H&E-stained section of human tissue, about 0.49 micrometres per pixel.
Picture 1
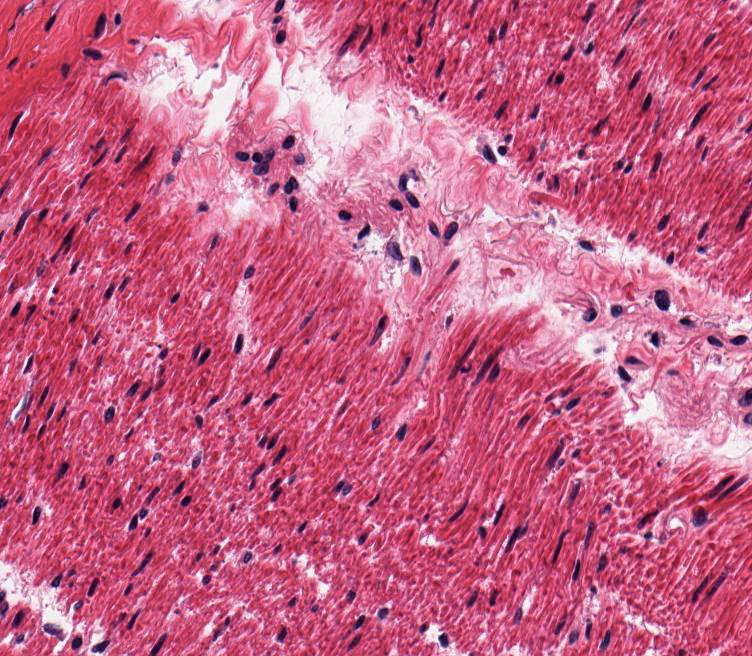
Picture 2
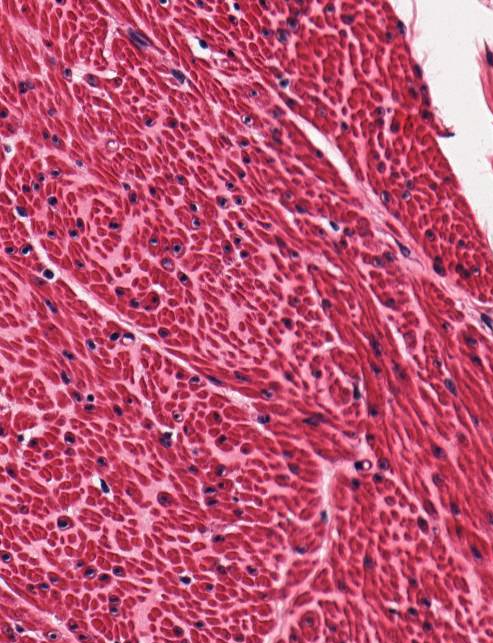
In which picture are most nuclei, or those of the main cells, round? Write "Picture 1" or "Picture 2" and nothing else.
Picture 2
